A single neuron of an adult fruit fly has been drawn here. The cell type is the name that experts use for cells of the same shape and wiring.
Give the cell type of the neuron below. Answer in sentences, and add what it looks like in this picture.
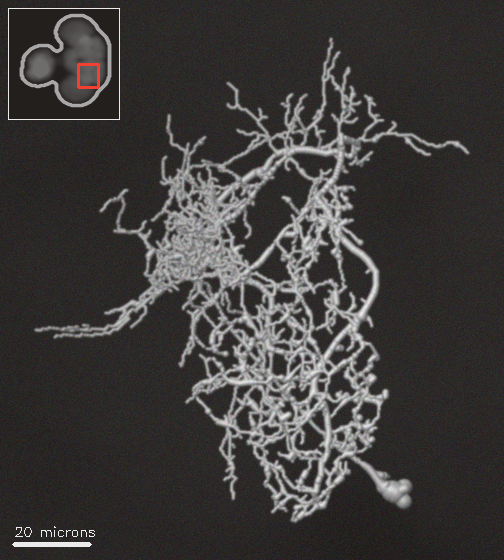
It is of cell type AVLP464. Its broad class is central-brain intrinsic neuron. The cell body is at the lower right of the picture. By the scale bar it is about 130 microns tall in this view. More than a hundred branch ends can be seen.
